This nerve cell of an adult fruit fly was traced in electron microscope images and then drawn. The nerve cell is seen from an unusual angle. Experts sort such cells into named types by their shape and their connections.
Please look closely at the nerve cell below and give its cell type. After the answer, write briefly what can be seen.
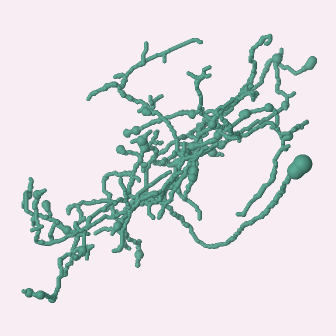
Its cell type is GNG255. It is a central-brain intrinsic neuron. The cell body is on the right of the picture. Dozens of branch ends can be seen.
